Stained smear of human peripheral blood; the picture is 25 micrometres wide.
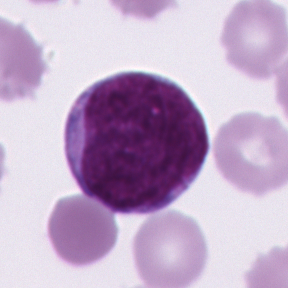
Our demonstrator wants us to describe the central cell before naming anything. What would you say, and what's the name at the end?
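Round and smooth, this one, about 13 micrometres across. Its nucleus is round too, fills about 80% of the cell's area, and is shoved off-centre toward the right. The cytoplasm is just a thin pale blue crescent, mostly on the left, and carries no granules. You're looking at a myeloblast.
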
